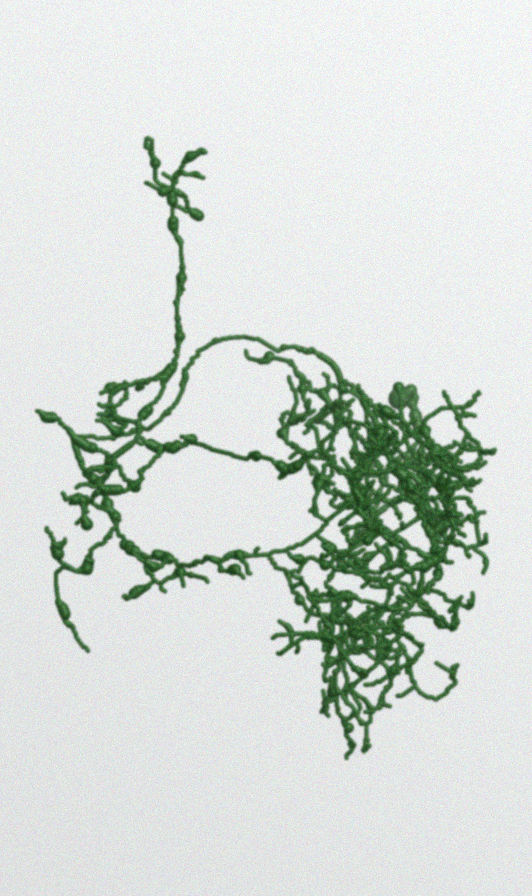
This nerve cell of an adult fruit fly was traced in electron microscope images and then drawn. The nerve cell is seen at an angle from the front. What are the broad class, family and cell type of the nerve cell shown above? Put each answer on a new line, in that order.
central-brain intrinsic neuron
hemilineage VLPl&p1_posterior
AVLP489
